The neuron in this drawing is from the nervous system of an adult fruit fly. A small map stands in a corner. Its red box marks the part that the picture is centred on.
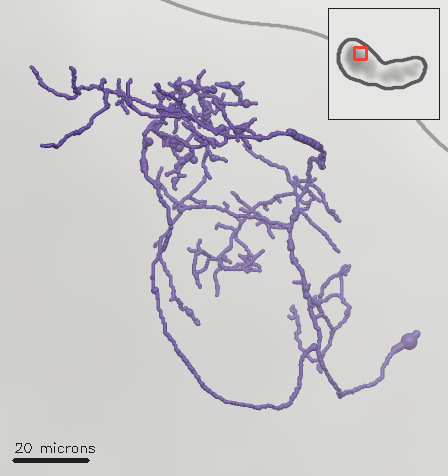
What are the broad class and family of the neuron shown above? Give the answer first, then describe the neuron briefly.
This is a central-brain intrinsic neuron. Its family is hemilineage SLPal1. Its cell body lies at the lower right of the picture. From left to right in the picture it spans about 110 microns. Dozens of branch ends can be seen.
